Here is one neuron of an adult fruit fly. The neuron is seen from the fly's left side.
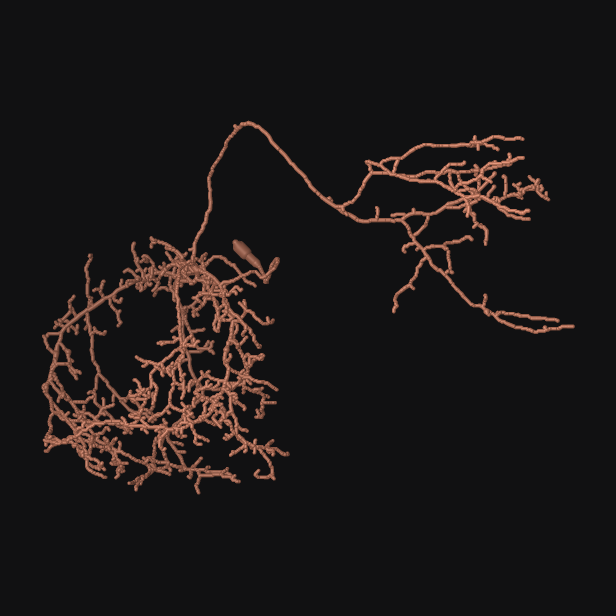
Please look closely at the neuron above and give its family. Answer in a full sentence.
The family is hemilineage 19A.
